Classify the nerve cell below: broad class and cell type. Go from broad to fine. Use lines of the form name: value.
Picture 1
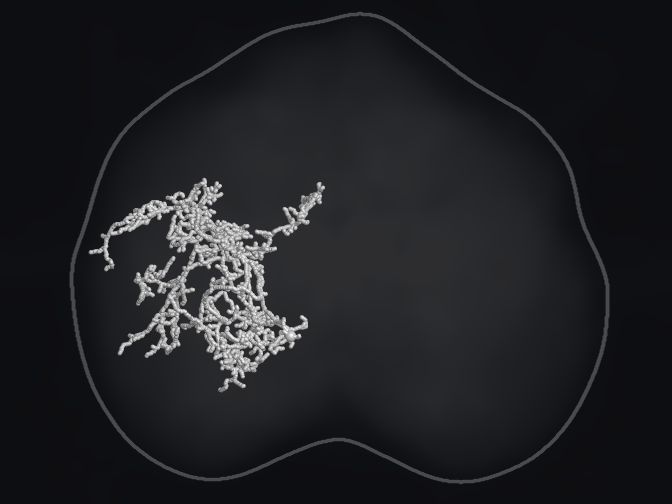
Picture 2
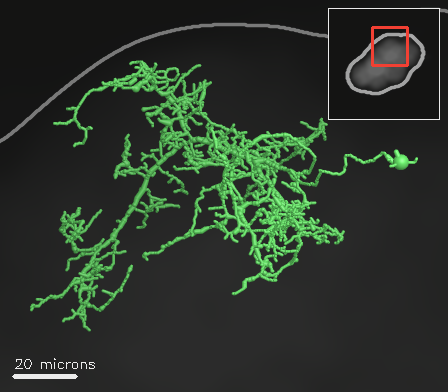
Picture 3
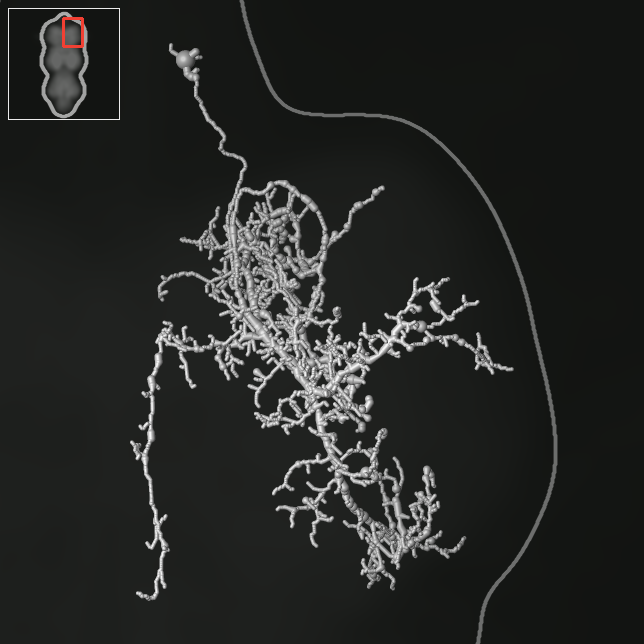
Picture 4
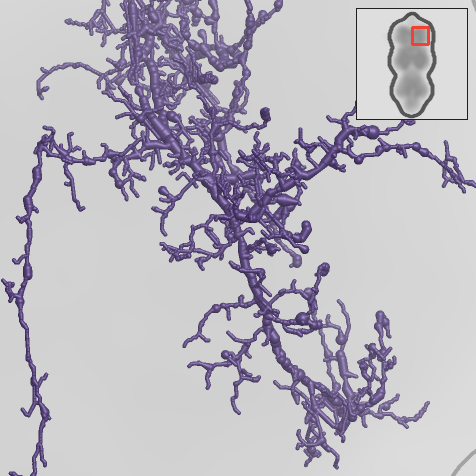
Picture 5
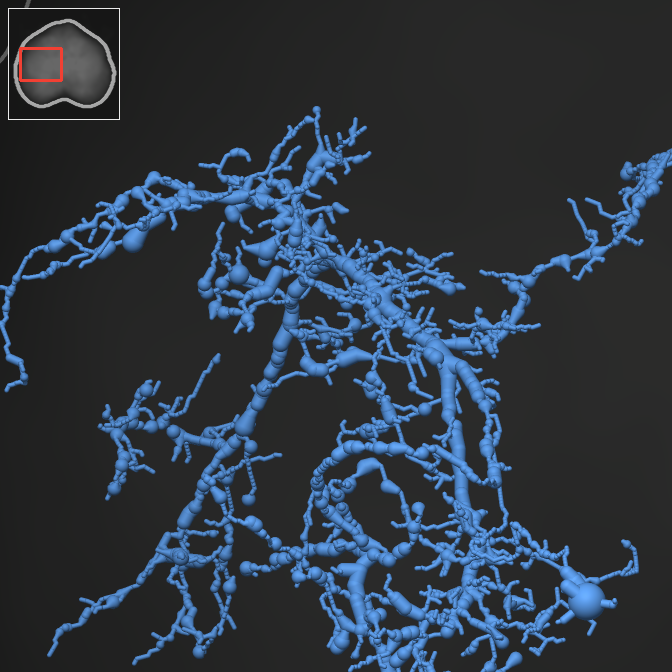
broad class: nerve-cord intrinsic neuron
cell type: INXXX468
